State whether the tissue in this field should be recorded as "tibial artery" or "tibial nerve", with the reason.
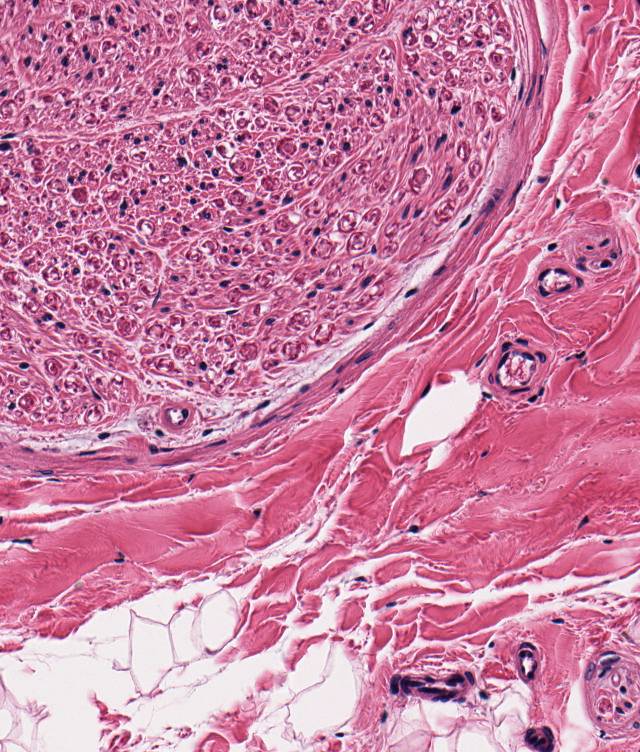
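Tibial nerve. Large rounded nerve fascicle in upper left, bordered right and below by pink fibrous tissue, filled throughout with nerve fibres cut across.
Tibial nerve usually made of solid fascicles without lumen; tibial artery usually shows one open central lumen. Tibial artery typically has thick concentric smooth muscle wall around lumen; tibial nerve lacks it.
Fibres: small round profiles, each a pale ring around central pink dot. Small dark oval to elongated nuclei scattered singly between fibres. Lower right edge of fascicle wrapped by thin layer of concentric flattened cells, elongated dark nuclei.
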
